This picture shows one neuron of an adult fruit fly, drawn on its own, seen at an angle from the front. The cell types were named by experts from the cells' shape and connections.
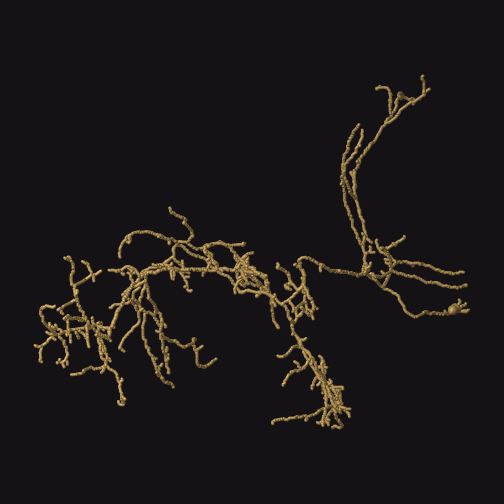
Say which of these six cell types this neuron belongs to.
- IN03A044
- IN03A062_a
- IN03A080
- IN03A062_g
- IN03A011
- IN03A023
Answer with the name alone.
IN03A044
